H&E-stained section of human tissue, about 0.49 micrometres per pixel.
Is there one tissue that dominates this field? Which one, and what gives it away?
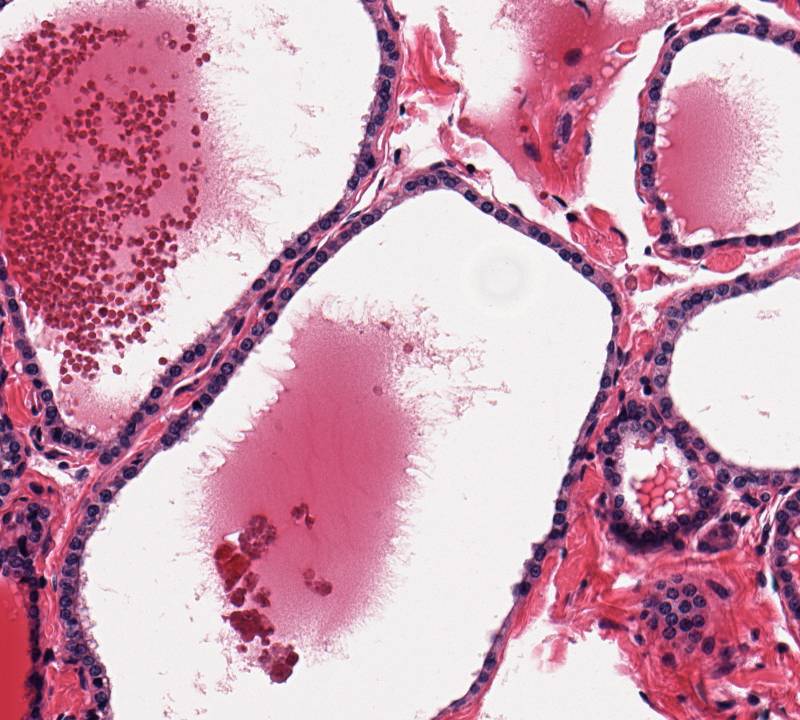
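The structure is thyroid follicle. Large, rounded, widely dilated follicles separated by thin septa fill most of the field.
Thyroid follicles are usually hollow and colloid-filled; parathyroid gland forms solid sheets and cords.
Each is lined by a single layer of flattened to low cuboidal cells with dark, round nuclei. Lumens hold central pale pink homogeneous material ringed by wide clear space.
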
